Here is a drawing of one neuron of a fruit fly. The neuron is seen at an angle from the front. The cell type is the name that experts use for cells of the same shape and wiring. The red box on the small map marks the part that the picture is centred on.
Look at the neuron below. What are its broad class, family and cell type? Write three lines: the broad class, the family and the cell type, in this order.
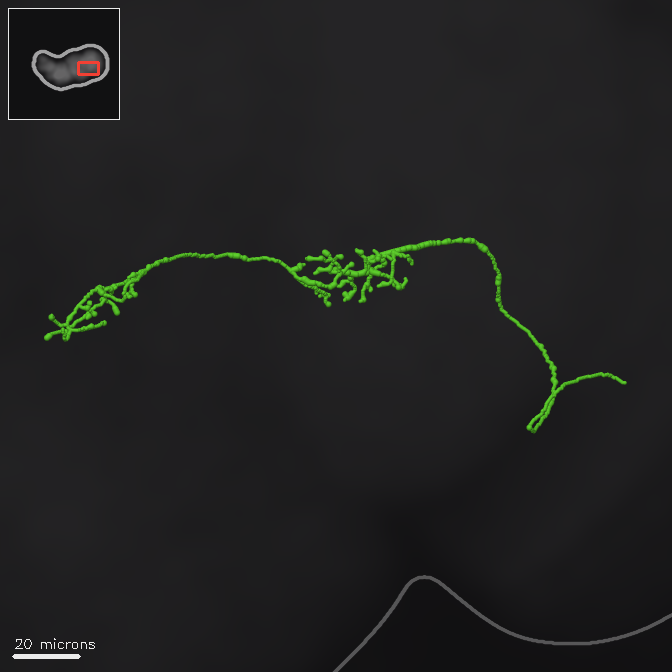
sensory neuron entering the brain
class olfactory
ORN_DP1m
